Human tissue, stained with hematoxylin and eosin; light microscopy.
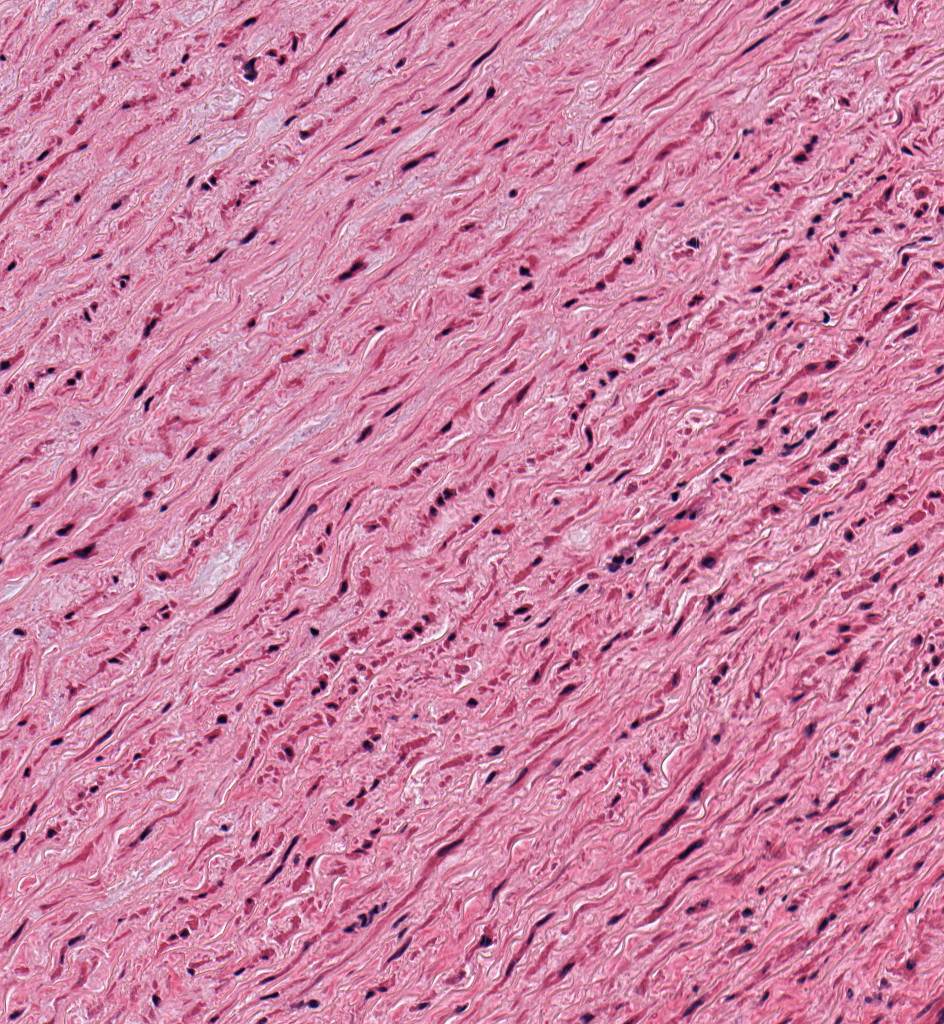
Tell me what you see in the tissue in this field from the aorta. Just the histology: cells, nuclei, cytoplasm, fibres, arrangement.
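The fibres are wavy rather than straight and stain pink with eosin. Among them are small, dark, elongated nuclei, many with curved or wavy outlines. These nuclei lie singly, spread through the fibres across the field.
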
